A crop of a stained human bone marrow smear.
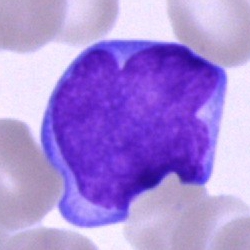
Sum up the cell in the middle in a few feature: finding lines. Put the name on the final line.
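Nucleus: a sharp notch cuts into its top edge, I see.
Nuclear outline: irregular, and there's a second indentation on the right side.
Cytoplasm: stained blue.
Cell outline: smooth, with no surface projections that I can find.
Name: blast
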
